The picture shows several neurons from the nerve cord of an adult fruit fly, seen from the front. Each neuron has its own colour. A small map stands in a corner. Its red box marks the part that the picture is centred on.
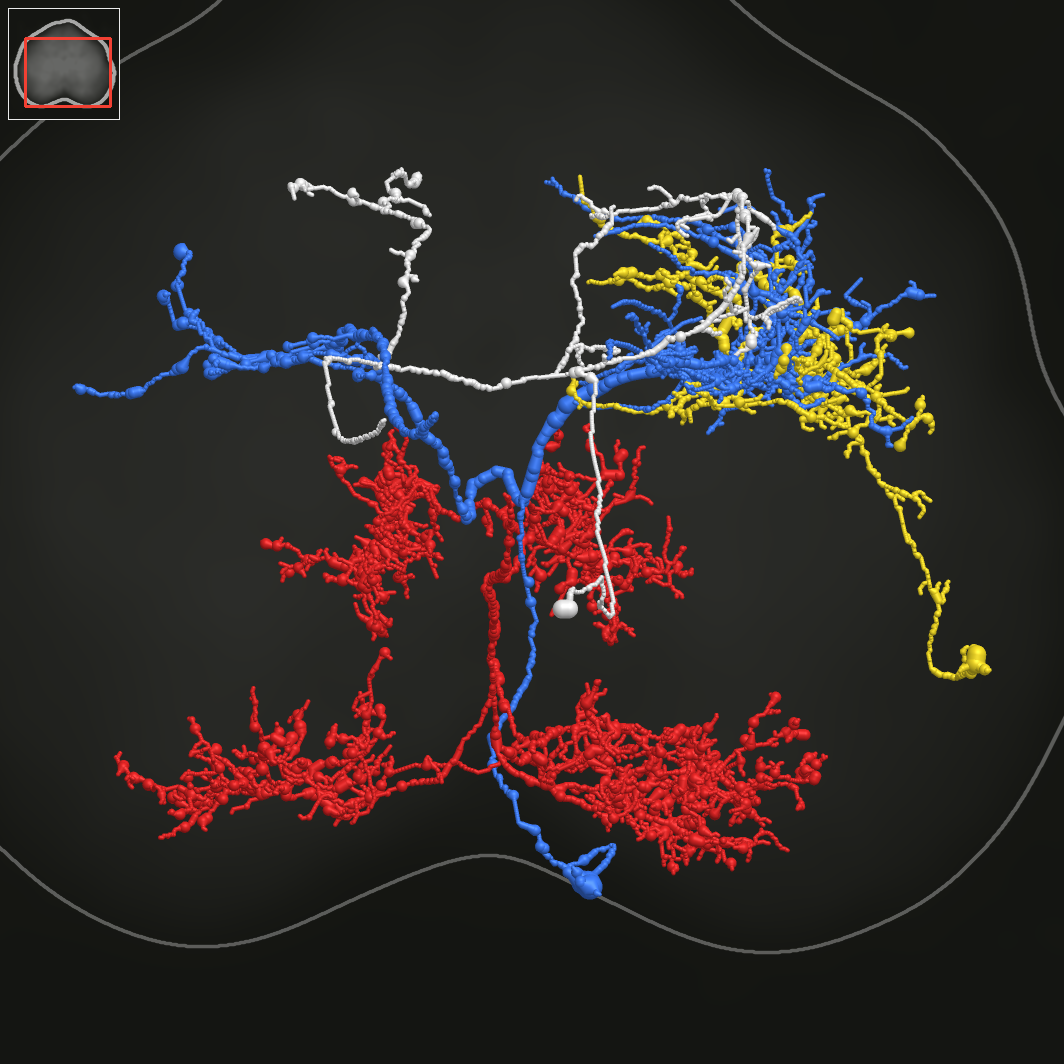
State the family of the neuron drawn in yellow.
hemilineage 16B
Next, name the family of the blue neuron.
hemilineage 06B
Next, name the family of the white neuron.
hemilineage 07B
